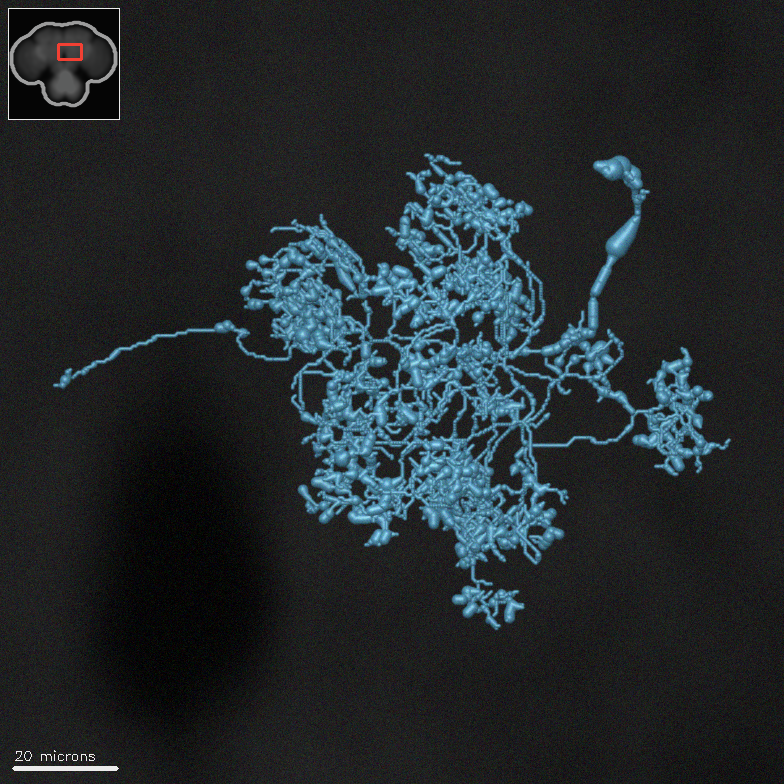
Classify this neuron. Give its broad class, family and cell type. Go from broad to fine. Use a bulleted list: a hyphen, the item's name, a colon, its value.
- broad class: central-brain intrinsic neuron
- family: hemilineage ALl1_dorsal
- cell type: lLN2P_c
